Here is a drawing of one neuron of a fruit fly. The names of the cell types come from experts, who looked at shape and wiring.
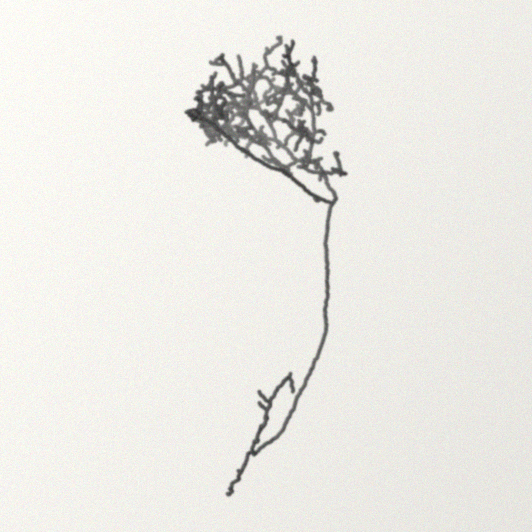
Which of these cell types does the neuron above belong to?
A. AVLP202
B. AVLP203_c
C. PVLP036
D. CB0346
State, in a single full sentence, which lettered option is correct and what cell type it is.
In option A is AVLP202, which is the cell type of the neuron.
